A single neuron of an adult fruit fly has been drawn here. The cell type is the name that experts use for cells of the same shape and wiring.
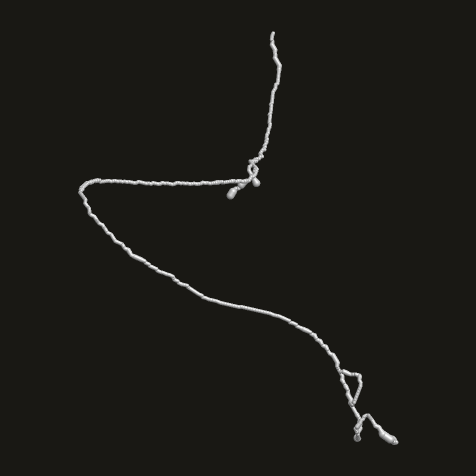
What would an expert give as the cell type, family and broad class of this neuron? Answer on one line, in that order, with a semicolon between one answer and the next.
ORN_VM4; class olfactory; sensory neuron entering the brain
